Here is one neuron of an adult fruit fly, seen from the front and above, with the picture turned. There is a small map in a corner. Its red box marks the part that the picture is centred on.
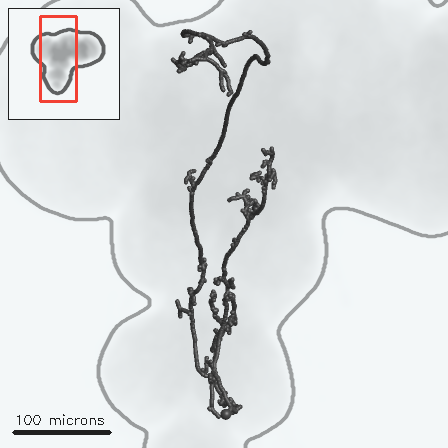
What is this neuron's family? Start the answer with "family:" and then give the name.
family: hemilineage 23B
